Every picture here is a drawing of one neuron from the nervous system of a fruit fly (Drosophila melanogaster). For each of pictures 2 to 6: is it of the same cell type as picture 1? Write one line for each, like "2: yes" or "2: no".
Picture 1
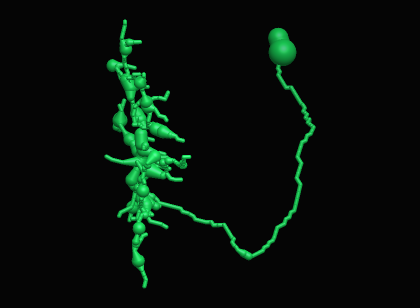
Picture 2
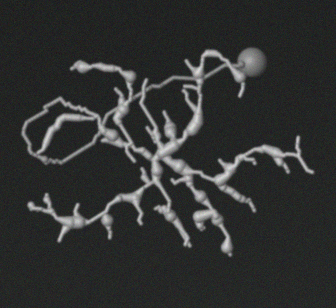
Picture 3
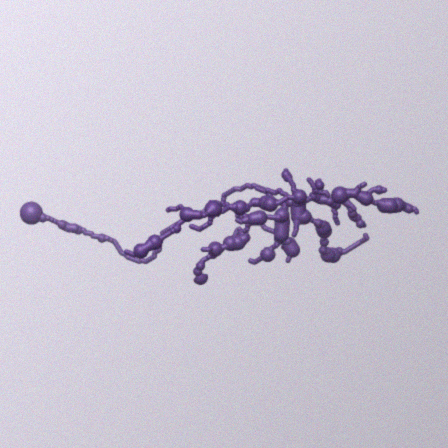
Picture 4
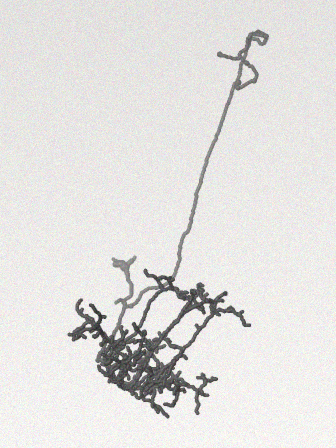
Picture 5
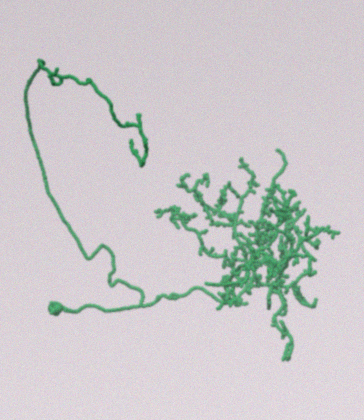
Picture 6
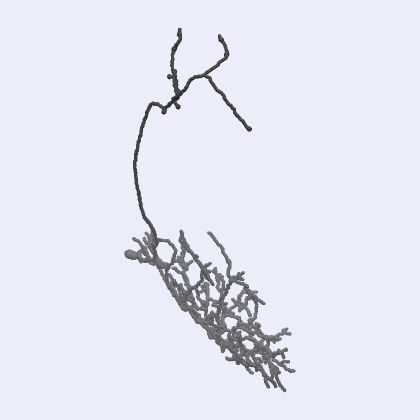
2: yes
3: yes
4: no
5: no
6: no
